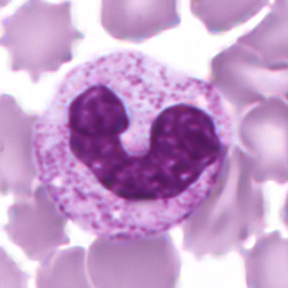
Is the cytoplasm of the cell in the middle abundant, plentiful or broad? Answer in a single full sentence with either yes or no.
Yes, what surrounds the nucleus is a broad expanse of cytoplasm.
